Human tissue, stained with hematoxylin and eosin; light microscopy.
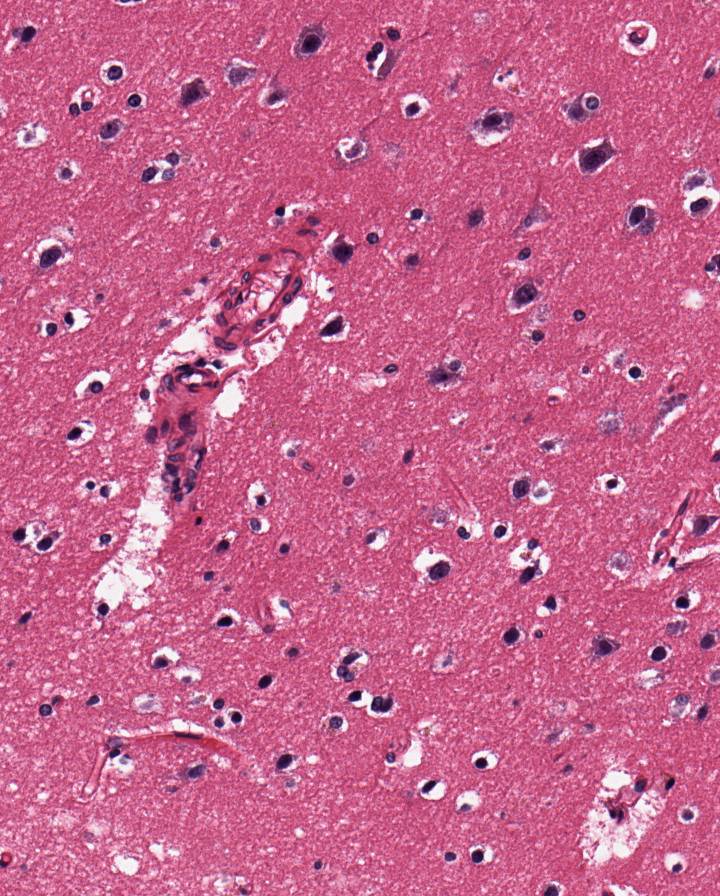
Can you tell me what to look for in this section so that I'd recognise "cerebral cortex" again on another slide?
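This section is cerebral cortex. For: larger cells with angular, triangular cell bodies and purplish cytoplasm are scattered throughout, most visibly in the upper right.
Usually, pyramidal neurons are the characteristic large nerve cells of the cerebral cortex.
Background: a fairly uniform pink, finely granular, fibrillary matrix; most cells are small, with round, dark-staining nuclei and little visible cytoplasm. A small thin-walled vessel runs diagonally from the upper centre-left toward the lower left, bordered by a clear space. Against: cells are scattered evenly through the whole field.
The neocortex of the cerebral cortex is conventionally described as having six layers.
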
